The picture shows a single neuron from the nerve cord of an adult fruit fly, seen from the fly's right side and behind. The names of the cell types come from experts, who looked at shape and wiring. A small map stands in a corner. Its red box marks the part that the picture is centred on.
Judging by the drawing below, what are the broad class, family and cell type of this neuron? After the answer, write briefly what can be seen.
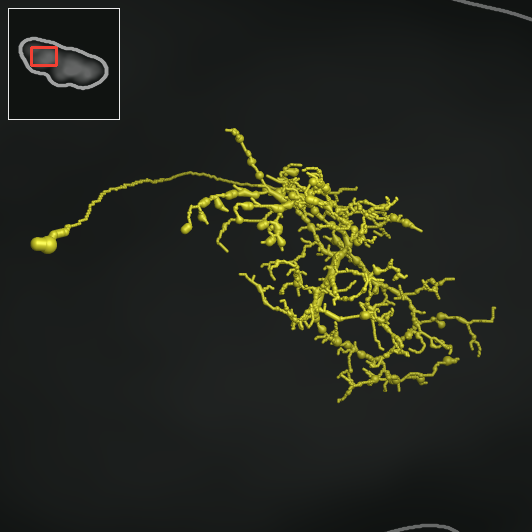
Its broad class is nerve-cord intrinsic neuron. The family is hemilineage 21A. It is of cell type IN21A044. The picture shows dozens of branch ends. In this view it is wider than it is tall.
